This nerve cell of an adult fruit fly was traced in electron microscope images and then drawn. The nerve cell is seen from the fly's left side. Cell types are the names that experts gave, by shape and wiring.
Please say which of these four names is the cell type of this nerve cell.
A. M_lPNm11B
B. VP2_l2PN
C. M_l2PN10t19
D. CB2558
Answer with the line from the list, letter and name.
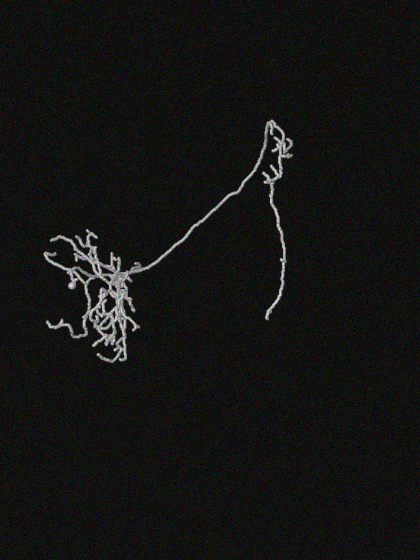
A. M_lPNm11B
